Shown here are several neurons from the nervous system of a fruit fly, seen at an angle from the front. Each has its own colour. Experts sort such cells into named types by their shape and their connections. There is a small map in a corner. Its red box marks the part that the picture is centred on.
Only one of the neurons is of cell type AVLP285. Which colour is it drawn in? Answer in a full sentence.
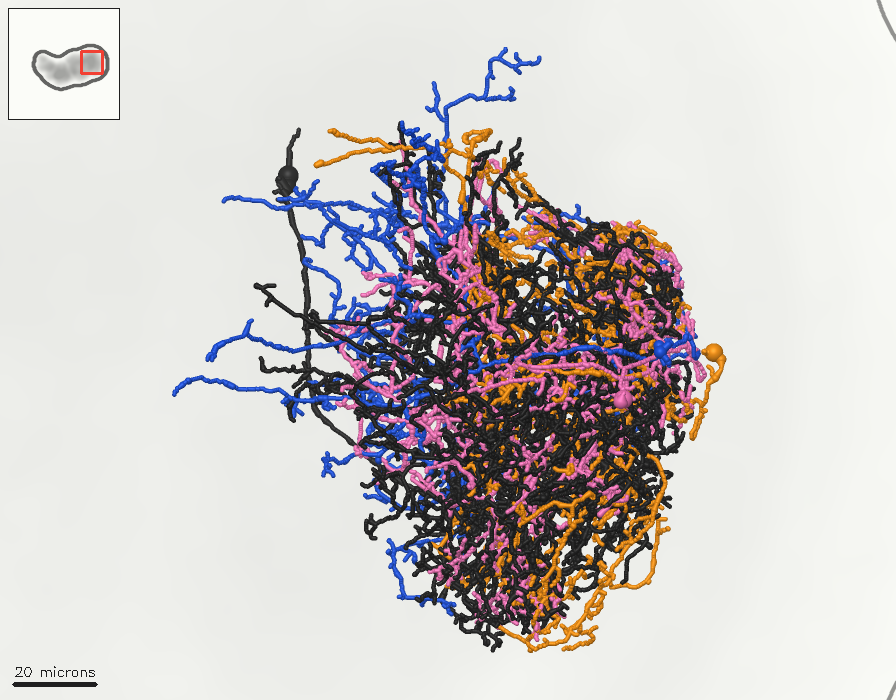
The colour is blue.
